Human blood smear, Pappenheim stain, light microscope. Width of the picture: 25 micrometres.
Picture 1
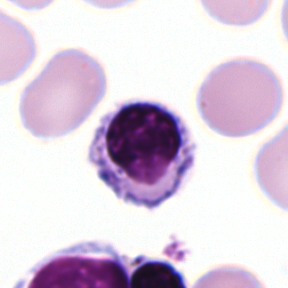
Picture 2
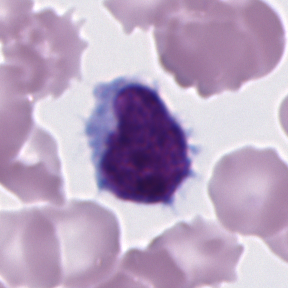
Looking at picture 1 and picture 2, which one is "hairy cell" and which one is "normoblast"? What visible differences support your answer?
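Have a look at picture 1 first: that cell is a normoblast, and picture 2 shows a hairy cell. Start with the edge of the hairy cell, which bears many fine, hair-like projections.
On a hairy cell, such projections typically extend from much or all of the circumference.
Next compare the cytoplasm: pale greyish-lilac in the normoblast, pale blue in the hairy cell, where it shows no distinct granules.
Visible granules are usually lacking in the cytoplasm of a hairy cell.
Then the nucleus: in the normoblast it is round and about 7 micrometres across, while in the hairy cell it measures about 11 by 8 micrometres and fills about 70% of a cell that is about 12 by 9 micrometres. The normoblast's chromatin is dark purple and coarsely clumped. One thing the two share is that no nucleoli can be seen in either nucleus.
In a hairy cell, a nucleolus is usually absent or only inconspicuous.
Lastly, notice the neighbours: the normoblast touches none of the surrounding red cells, and several red cells near the hairy cell have spiky, crenated edges.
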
